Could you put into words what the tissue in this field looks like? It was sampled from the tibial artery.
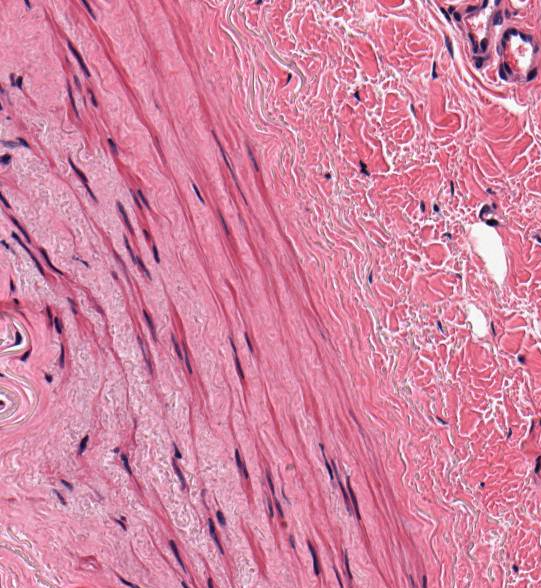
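See how this field splits in two: on the left and through the middle you've got parallel fibrous bands, and on the right, loosely arranged collagen bundles. Those pink bands run steeply obliquely from upper left down to lower right. Their nuclei are dark, slender and spindle-shaped, lying lengthwise along the fibres. On the right there are far fewer nuclei than in the banded zone beside it.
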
